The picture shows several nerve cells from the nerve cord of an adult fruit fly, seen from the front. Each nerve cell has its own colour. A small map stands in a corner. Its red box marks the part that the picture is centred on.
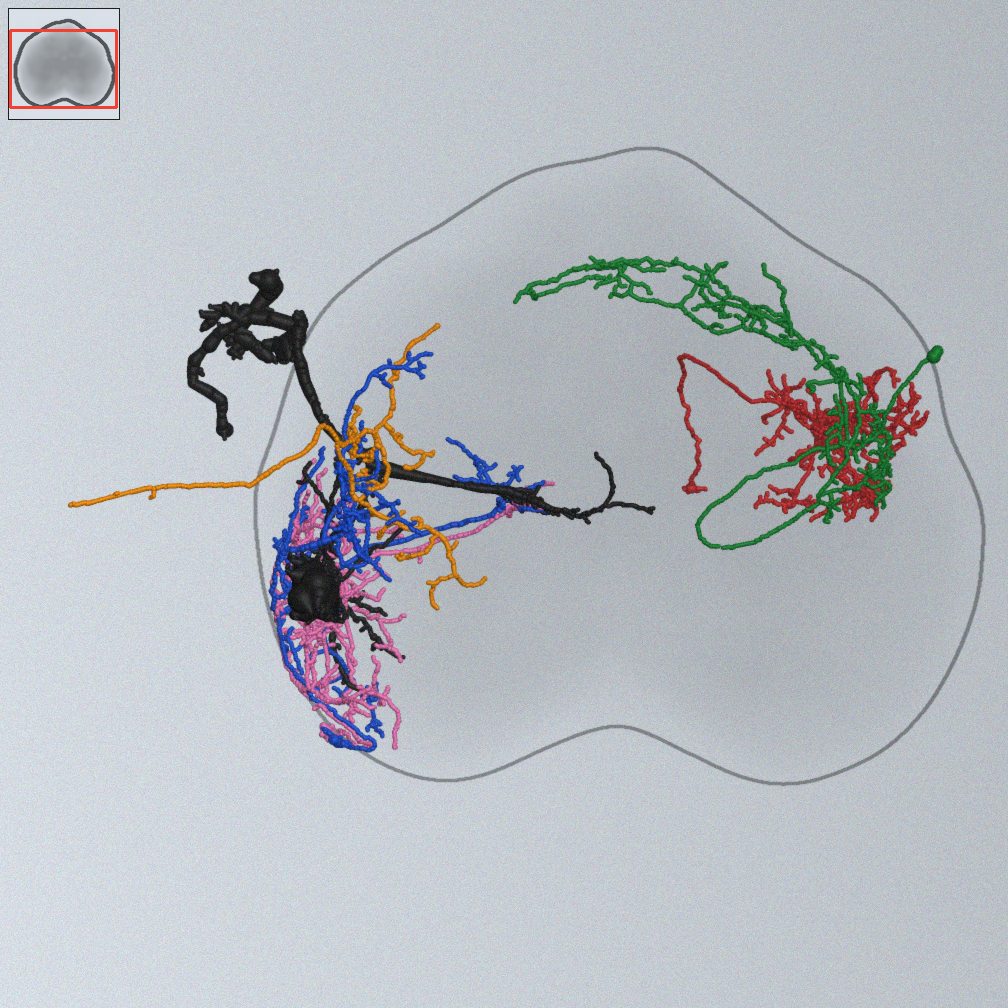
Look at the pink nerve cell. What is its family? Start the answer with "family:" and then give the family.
family: hemilineage 13A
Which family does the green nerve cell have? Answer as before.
family: hemilineage 17A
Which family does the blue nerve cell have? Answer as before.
family: hemilineage 13A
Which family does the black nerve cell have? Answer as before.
family: hemilineage 08A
